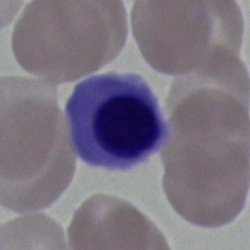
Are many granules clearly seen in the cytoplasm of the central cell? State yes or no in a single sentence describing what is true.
No, not a single granule can be seen in its cytoplasm.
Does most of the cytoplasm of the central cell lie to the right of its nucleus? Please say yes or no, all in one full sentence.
No, toward the right of the cell is where the nucleus sits.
